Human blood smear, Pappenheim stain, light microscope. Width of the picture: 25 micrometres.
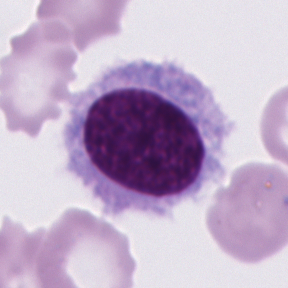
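Hairy cell in a stained peripheral blood smear, about 14 micrometres across. Its oval nucleus, about 11 by 9 micrometres, fills about 50% of the cell's area and sits roughly in the middle, with cytoplasm surrounding it on all sides. The nuclear outline is smooth, without notches or folds, and the chromatin is dark purple and evenly mottled. The cytoplasm is pale greyish blue.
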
